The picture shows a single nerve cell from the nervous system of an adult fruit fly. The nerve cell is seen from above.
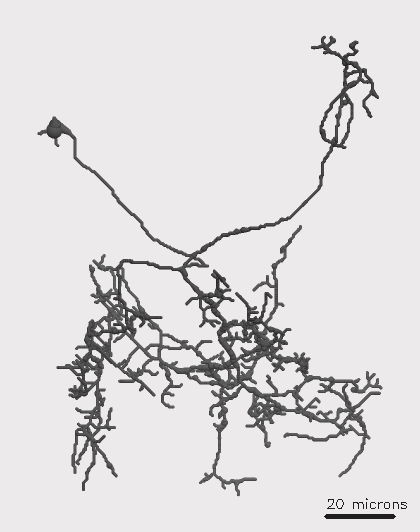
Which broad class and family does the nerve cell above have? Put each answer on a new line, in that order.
central-brain intrinsic neuron
hemilineage CREl1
